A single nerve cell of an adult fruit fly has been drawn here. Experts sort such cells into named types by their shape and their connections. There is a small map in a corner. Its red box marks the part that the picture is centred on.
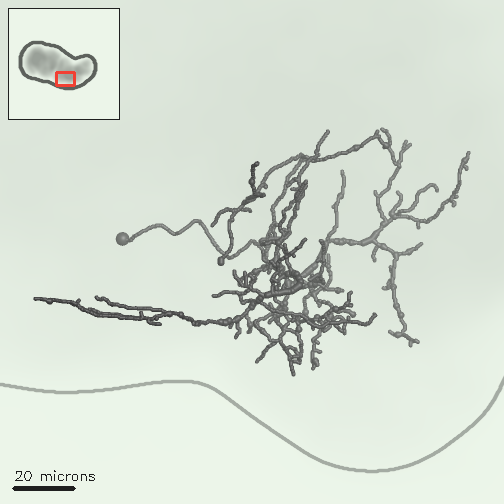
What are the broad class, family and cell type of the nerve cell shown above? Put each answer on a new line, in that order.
nerve-cord intrinsic neuron
hemilineage 16B
IN16B080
